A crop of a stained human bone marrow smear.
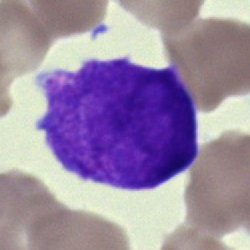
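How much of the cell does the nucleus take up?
Nearly all of it, leaving just a very scant rim of cytoplasm.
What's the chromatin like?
Dense and dark purple, mottled rather than smooth.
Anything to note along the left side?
The edge there is ragged, with small irregular projections, and a few pinkish-magenta granules lie at the upper left of the cell.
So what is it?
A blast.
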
